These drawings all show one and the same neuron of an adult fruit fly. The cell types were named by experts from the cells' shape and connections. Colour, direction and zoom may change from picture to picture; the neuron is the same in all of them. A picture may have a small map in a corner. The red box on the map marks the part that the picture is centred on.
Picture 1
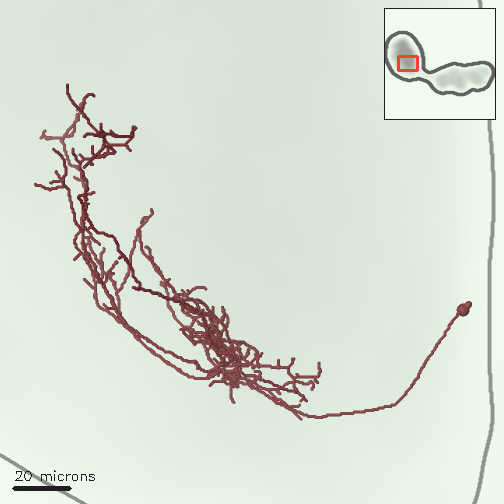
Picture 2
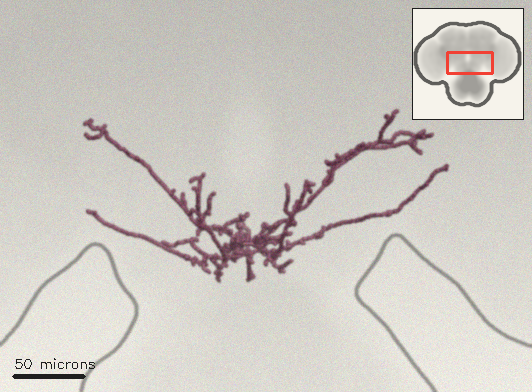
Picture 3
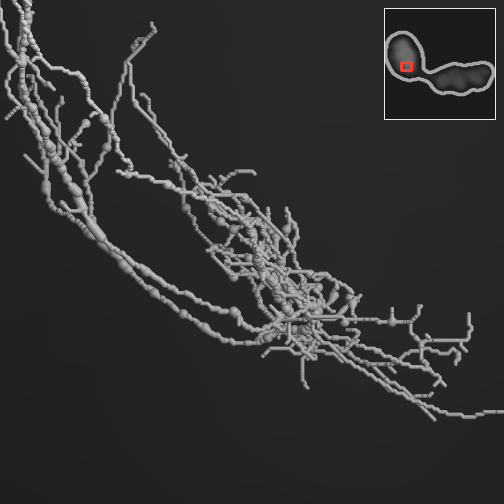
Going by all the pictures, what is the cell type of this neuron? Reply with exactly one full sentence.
The neuron is categorized under cell type GNG296.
